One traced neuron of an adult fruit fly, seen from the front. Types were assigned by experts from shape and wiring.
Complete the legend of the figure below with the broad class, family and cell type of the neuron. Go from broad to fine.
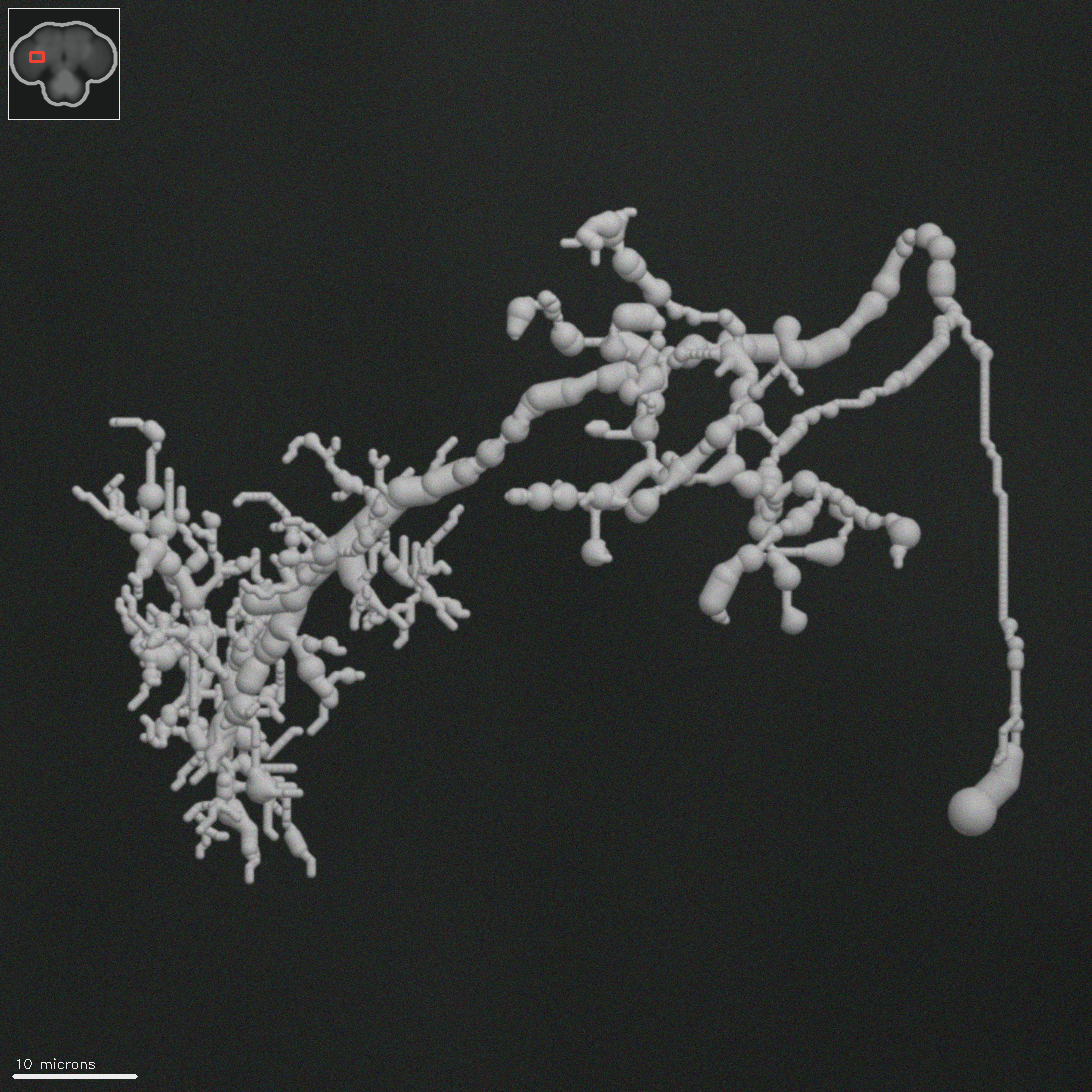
visual projection neuron; hemilineage VPNv1; LC17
